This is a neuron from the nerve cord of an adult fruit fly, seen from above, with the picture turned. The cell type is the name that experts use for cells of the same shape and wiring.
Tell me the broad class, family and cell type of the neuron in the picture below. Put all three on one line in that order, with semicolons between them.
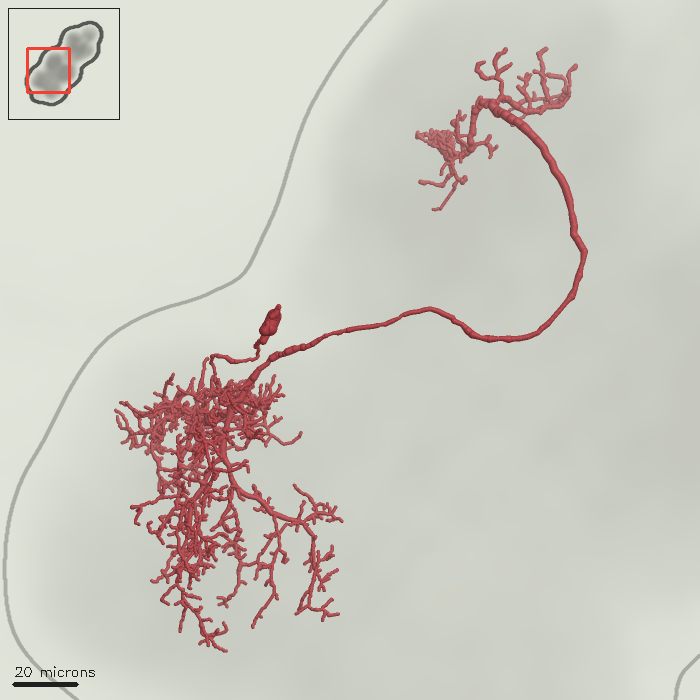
nerve-cord intrinsic neuron; hemilineage 19A; IN19A009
